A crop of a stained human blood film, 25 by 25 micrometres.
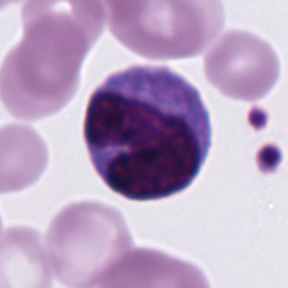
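Monocyte measuring about 12 micrometres across, the nucleated cell at the centre. Its nucleus is indented, with a notch on the left side, and lies toward the lower left, leaving the widest rim of cytoplasm at the upper right. Chromatin is dark purple and coarsely clumped. Fine purple granules are scattered through the cytoplasm.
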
